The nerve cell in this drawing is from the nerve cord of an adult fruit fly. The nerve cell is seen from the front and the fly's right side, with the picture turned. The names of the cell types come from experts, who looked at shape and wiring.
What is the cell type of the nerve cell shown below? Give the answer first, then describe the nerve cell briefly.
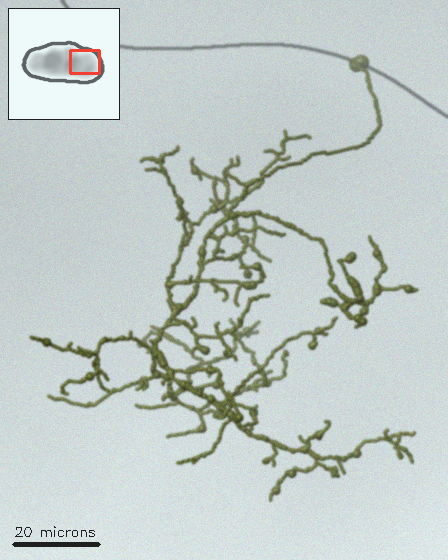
The cell type is IN16B105. Its broad class is nerve-cord intrinsic neuron. From top to bottom in the picture it spans about 100 microns. The picture shows dozens of branch ends.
